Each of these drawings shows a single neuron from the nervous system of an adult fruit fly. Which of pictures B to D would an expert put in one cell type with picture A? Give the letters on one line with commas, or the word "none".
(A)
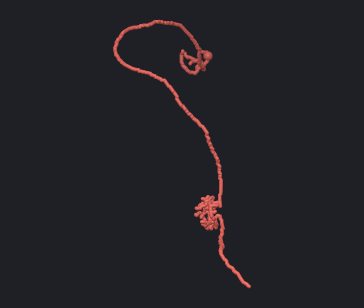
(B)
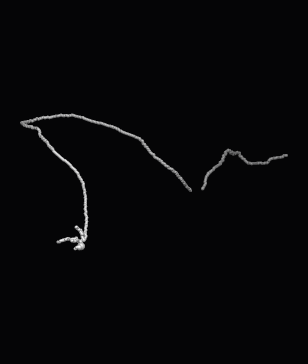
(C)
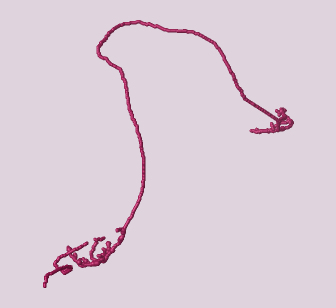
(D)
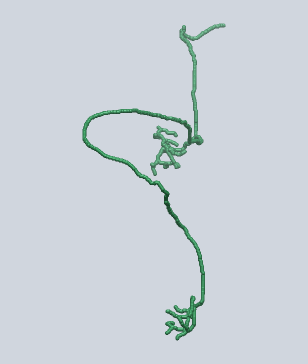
B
